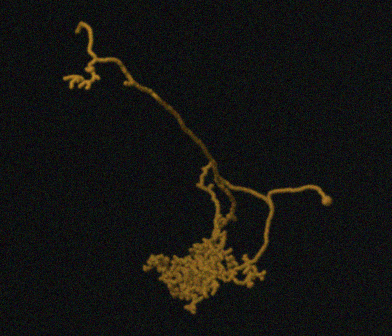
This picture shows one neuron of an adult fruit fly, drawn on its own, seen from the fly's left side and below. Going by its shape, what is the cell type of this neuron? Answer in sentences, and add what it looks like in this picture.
It is of cell type AVLP517. It is a central-brain intrinsic neuron. The cell body can be seen on the right of the picture. As drawn here it is about as wide as it is tall.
